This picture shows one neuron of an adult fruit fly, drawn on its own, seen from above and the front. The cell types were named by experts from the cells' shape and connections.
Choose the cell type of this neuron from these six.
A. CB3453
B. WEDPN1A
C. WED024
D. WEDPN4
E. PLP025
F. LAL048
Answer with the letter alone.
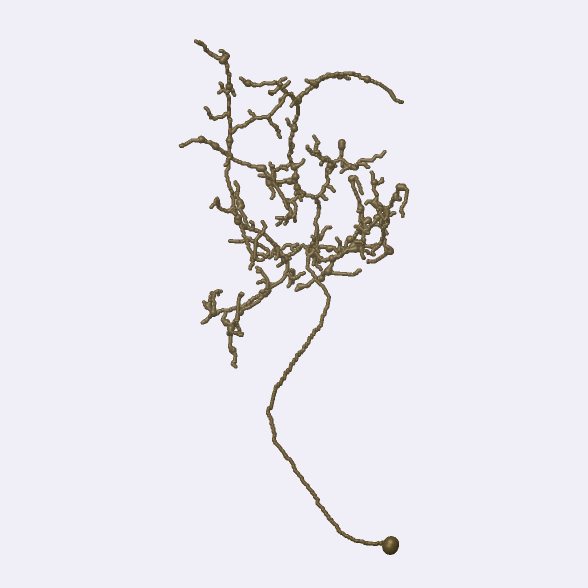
C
